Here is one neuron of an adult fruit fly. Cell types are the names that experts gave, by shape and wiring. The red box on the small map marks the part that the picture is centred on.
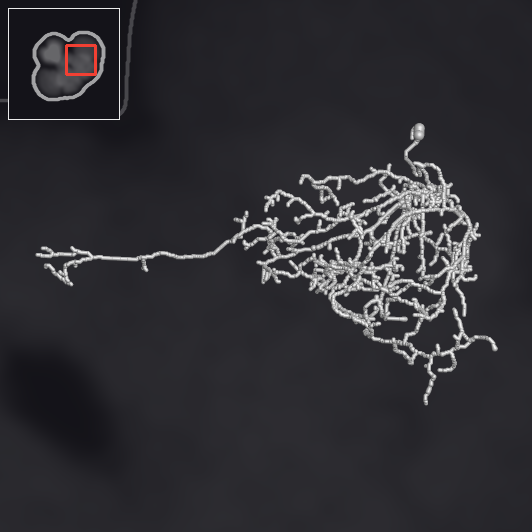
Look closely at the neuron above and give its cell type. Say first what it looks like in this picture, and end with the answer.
The cell body is at the upper right of the picture. The picture shows dozens of branch ends. Its broad class is central-brain intrinsic neuron. Its cell type is AVLP299_b.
